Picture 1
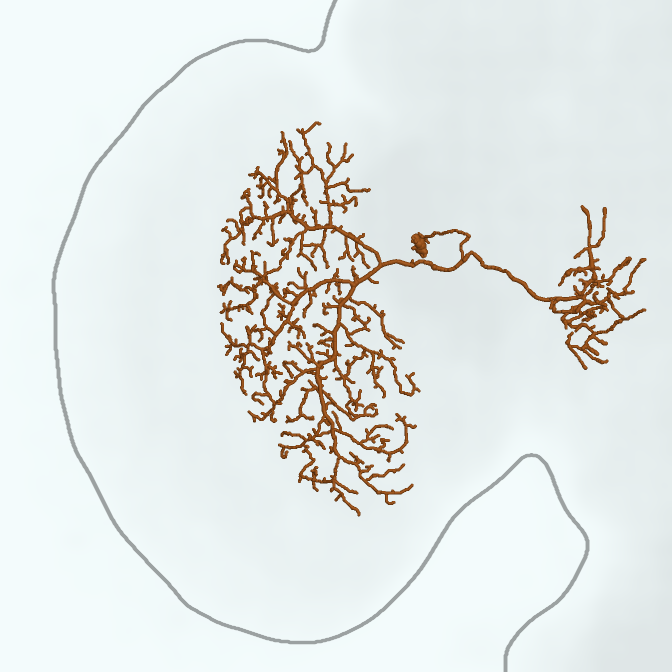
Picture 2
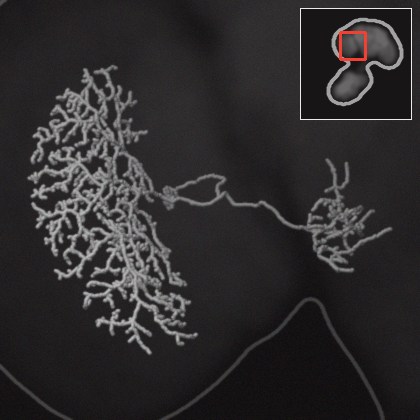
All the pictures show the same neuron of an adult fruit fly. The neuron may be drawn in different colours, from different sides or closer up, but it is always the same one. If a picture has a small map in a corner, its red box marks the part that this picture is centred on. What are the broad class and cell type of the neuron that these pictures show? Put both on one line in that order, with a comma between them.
visual projection neuron, HST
